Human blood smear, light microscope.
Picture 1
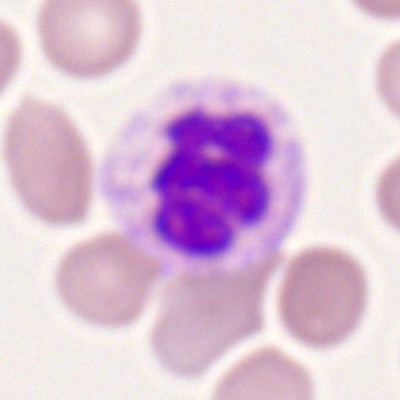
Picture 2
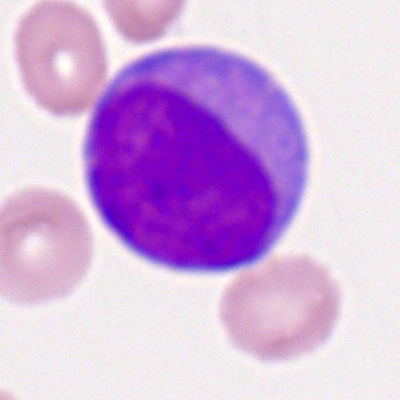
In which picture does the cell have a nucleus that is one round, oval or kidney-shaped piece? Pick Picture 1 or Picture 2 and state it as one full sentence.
It is the cell in picture 2 whose nucleus is one compact round, oval or kidney-shaped mass.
